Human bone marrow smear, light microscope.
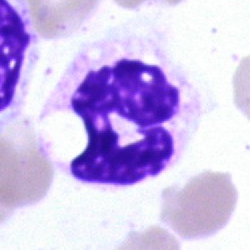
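Segmented neutrophil, the cell in the middle of this stained human bone marrow smear. Its nucleus is a thick curved band bent around a pale central gap. The cytoplasm is pale pinkish-lilac, with fine pinkish-violet granules scattered through it, and there's a clear pale zone to the left of the nucleus.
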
